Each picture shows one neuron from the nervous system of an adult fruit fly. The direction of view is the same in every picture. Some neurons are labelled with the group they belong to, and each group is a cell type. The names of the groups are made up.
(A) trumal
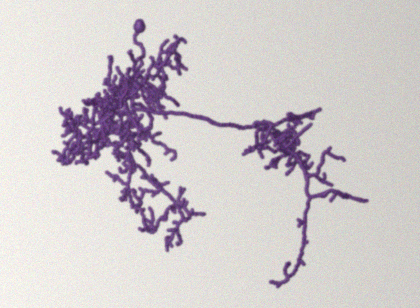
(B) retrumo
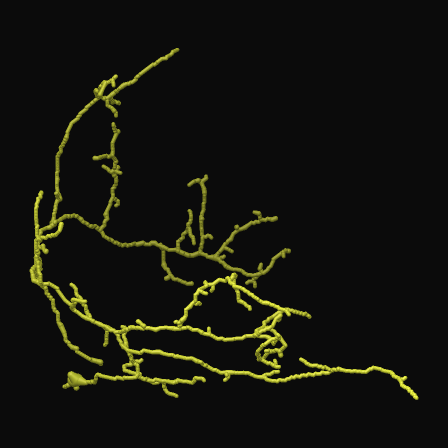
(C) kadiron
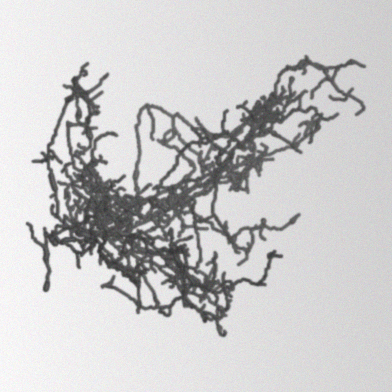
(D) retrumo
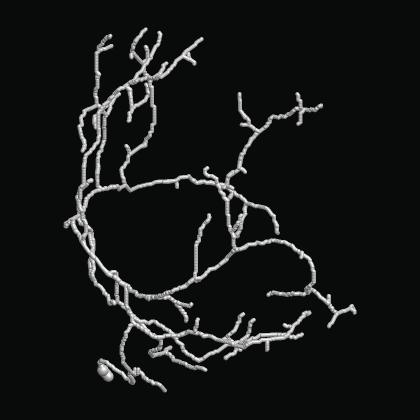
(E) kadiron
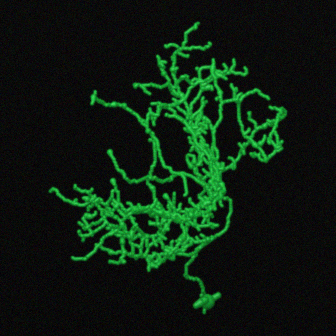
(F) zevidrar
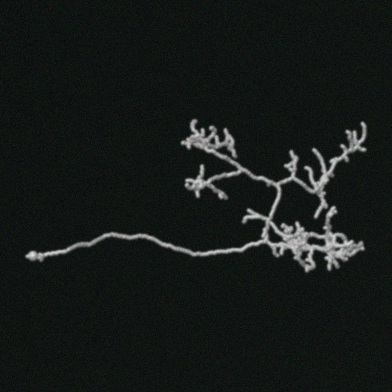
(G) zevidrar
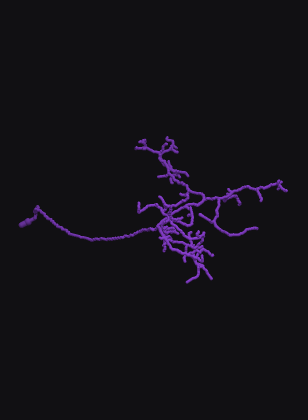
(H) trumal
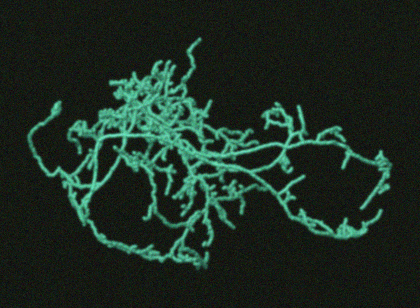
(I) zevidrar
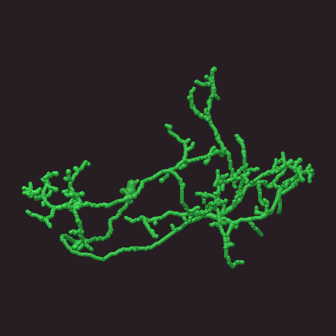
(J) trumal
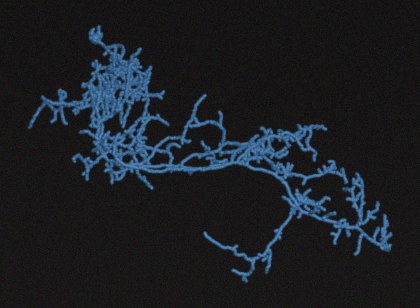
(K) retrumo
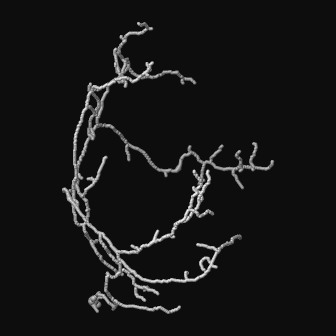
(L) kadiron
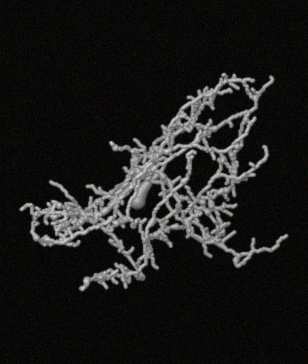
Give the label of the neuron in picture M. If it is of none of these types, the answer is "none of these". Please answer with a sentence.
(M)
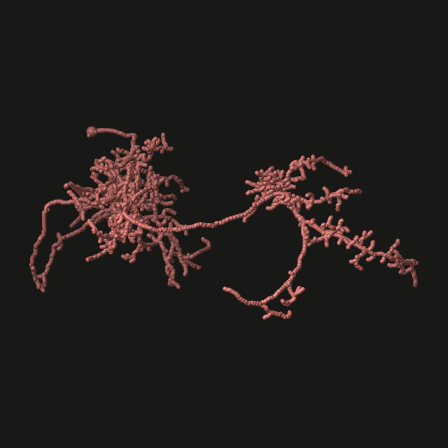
It belongs to trumal.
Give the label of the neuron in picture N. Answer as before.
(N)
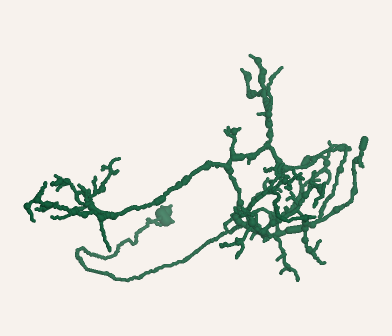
It belongs to zevidrar.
